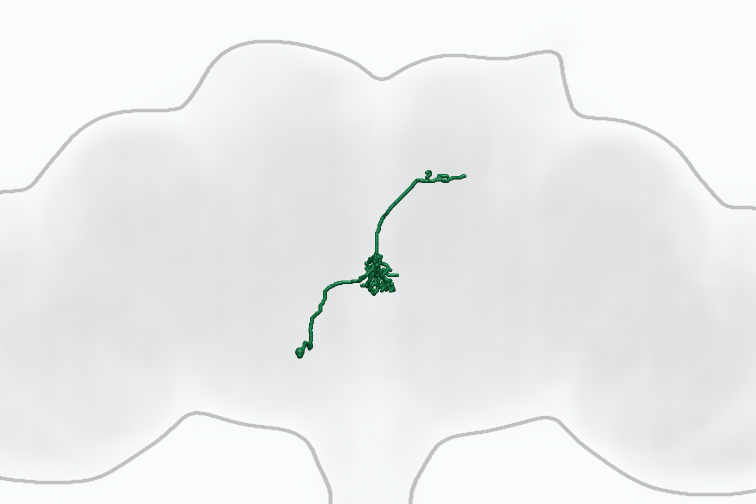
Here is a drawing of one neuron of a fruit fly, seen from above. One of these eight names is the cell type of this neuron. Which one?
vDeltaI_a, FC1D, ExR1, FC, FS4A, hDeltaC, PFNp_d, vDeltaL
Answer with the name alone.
FC1D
